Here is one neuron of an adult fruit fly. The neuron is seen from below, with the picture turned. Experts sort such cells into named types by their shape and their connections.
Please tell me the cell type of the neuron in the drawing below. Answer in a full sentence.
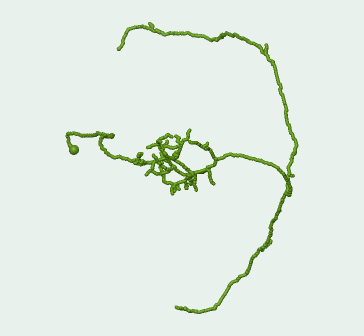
The cell type is FS1B_b.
